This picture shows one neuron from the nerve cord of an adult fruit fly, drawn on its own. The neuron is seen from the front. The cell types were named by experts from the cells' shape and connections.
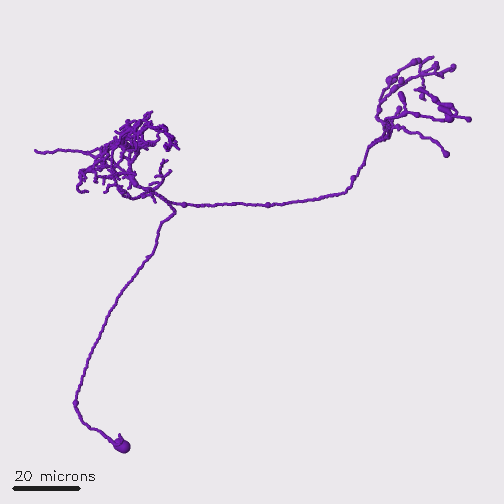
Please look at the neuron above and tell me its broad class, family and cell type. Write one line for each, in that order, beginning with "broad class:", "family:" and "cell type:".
broad class: nerve-cord intrinsic neuron
family: hemilineage 07B
cell type: IN07B077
